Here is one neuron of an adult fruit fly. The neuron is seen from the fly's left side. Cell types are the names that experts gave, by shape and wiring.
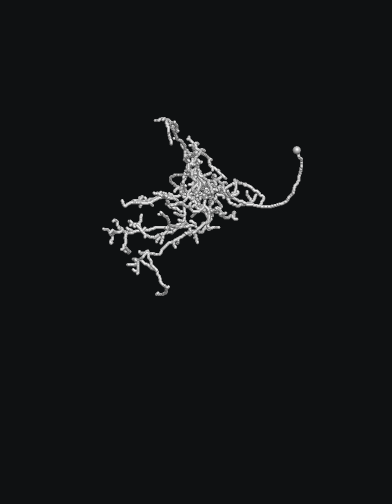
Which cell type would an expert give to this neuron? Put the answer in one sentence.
The cell type is CL266_b1.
